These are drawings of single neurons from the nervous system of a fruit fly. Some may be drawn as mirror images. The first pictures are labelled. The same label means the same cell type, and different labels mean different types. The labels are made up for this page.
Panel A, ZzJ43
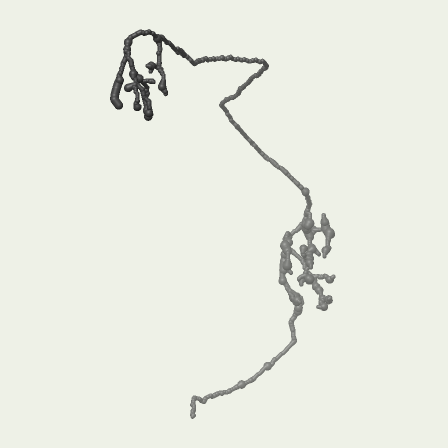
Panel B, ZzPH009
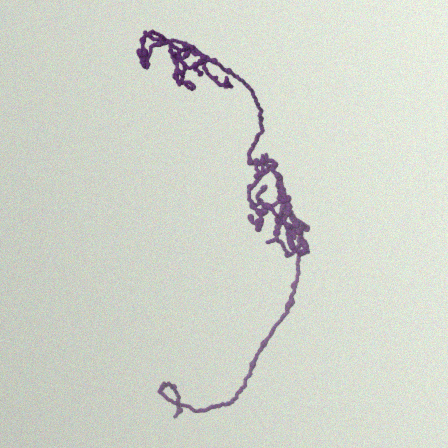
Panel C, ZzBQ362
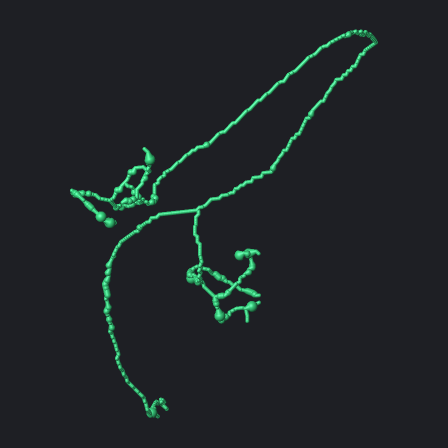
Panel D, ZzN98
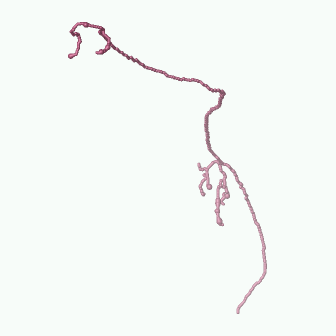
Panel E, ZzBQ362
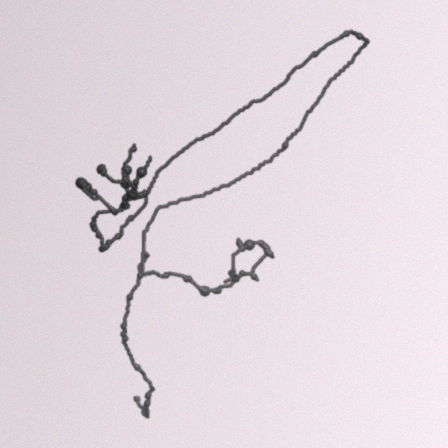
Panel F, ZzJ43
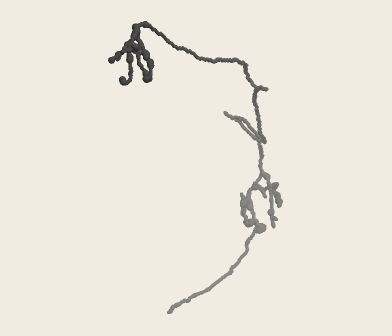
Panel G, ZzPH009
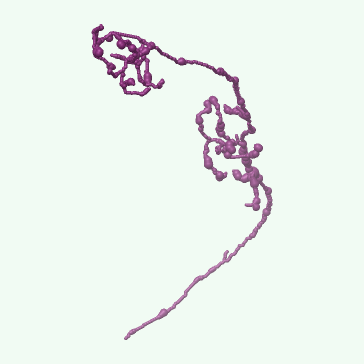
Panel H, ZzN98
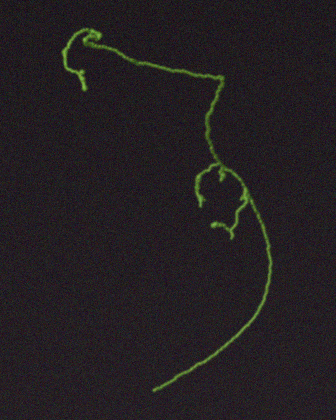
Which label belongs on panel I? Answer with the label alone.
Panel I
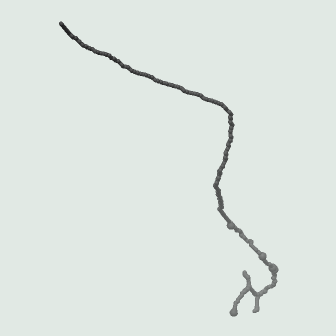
ZzN98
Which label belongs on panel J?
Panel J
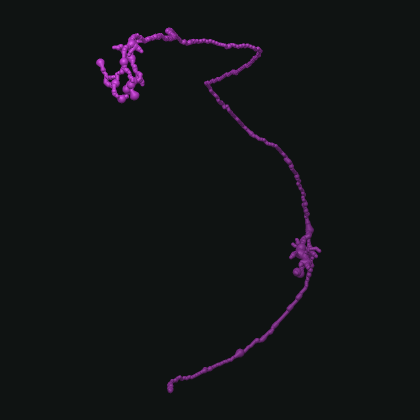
ZzJ43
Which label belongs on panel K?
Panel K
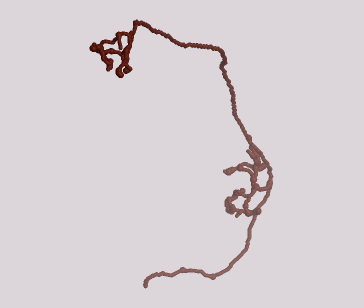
ZzJ43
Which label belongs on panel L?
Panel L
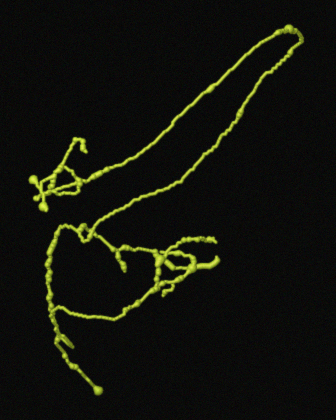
ZzBQ362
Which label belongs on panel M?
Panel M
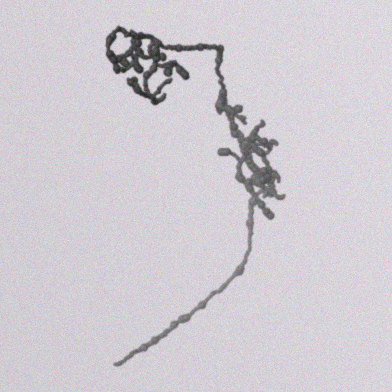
ZzPH009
